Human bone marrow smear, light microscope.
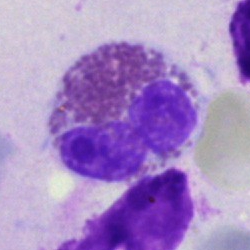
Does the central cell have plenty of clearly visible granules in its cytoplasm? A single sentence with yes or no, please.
Yes, many granules are seen in the cytoplasm of this cell.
